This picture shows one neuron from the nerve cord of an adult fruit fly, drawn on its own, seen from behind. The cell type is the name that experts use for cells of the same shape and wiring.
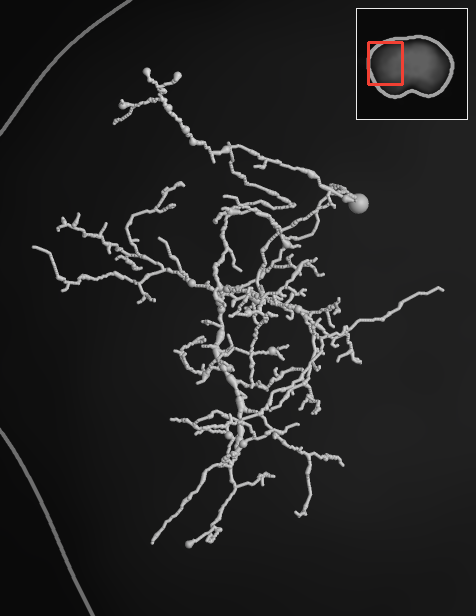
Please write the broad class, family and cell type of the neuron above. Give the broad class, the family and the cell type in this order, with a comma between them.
nerve-cord intrinsic neuron, hemilineage 16B, IN16B114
